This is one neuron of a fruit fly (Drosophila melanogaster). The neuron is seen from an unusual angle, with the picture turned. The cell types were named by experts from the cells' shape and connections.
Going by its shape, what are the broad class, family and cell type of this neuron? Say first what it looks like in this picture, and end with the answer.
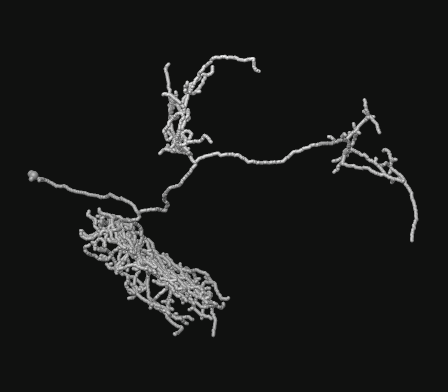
The cell body is on the left of the picture. Dozens of branch ends can be seen. Its broad class is visual projection neuron. Its family is LT. It is of cell type LT85.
